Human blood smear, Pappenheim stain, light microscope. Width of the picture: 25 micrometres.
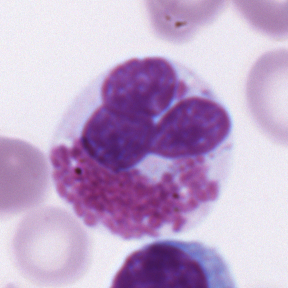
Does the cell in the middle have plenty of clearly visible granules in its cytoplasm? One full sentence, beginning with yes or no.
Yes, within its cytoplasm there are many visible granules.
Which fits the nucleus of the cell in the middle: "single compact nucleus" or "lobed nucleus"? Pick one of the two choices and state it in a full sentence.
Separate lobes or segments make up the nucleus of this cell.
